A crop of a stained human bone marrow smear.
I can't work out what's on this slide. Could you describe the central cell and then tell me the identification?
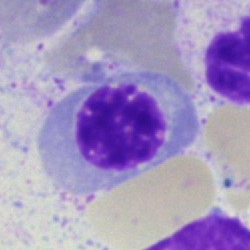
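This one has a smooth, oval outline. Its chromatin is coarsely clumped, and the cytoplasm is a pale greyish blue, making a moderately wide rim around the nucleus. That's an erythroblast.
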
